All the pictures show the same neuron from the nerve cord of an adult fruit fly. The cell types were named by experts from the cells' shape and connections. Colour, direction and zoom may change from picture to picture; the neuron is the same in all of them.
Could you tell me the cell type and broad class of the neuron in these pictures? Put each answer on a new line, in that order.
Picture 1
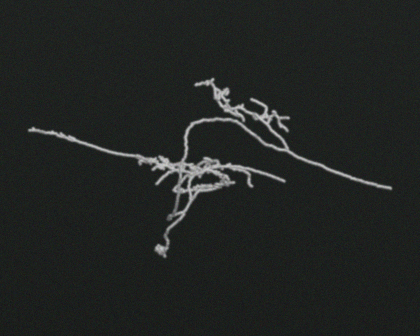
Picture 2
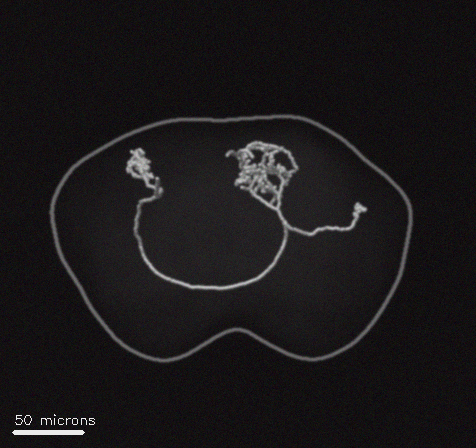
ANXXX200
ascending neuron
